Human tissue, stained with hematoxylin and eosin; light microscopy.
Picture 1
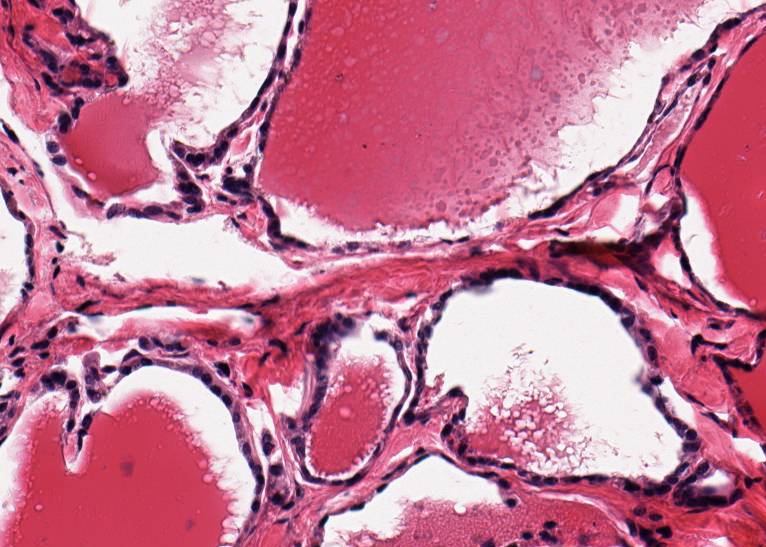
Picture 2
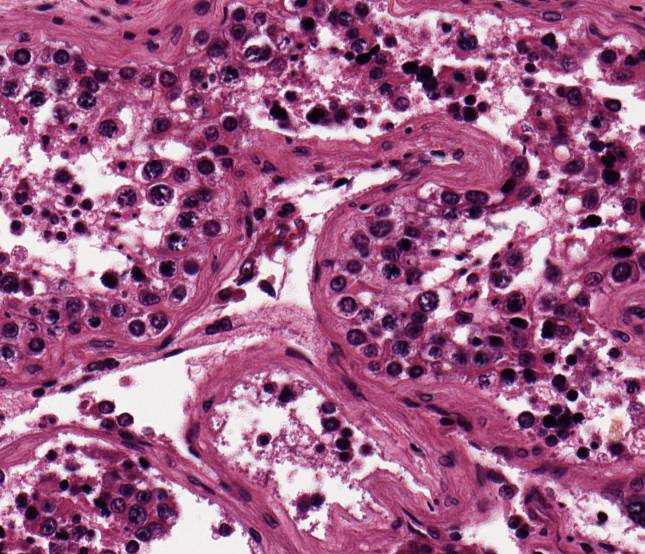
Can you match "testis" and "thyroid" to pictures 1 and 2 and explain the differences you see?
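Picture 1 shows thyroid; picture 2 shows testis. In terms of architecture, picture 1 consists of large, rounded to irregular follicles that vary in size, including a smaller one at the lower centre, separated by thin partitions, whereas picture 2 consists of closely packed, curved tubular profiles filled with cells and separated by narrow strips of pink fibrous tissue. The cells also differ: the follicles are lined by a single layer of flattened to low cuboidal cells with small, dark, oval nuclei of fairly uniform appearance, while the tubules contain many small, dense, very dark round nuclei scattered among larger cells, most numerous toward the centres of the profiles. Within the tubules many cells appear detached and shrunken, with clefts separating the cell mass from the wall in places, suggesting handling or fixation artefact.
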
